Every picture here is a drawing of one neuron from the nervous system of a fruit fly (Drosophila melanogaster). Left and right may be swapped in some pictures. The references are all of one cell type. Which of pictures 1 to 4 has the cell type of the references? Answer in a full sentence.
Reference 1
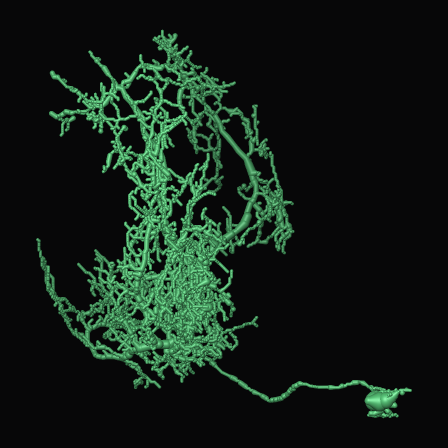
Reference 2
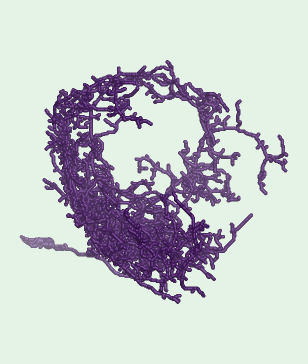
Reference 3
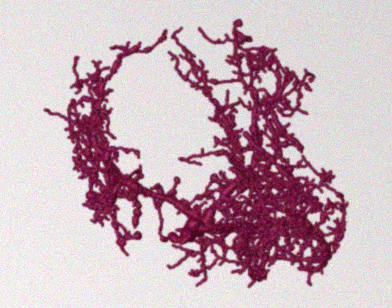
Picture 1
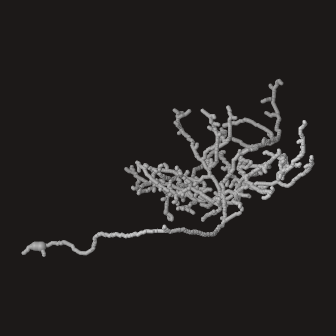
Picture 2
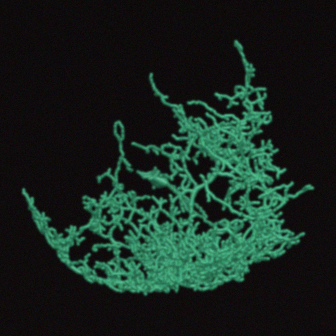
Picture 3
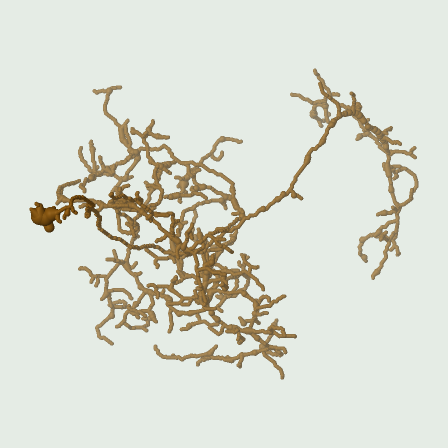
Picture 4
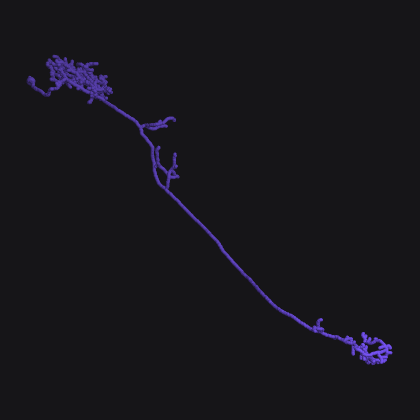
The neuron in picture 2 is of the same cell type.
